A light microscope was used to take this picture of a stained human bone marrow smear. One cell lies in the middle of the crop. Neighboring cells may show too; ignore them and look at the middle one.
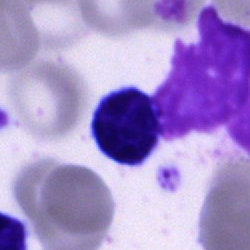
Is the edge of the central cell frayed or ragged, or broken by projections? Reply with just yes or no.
No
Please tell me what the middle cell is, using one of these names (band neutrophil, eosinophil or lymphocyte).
lymphocyte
